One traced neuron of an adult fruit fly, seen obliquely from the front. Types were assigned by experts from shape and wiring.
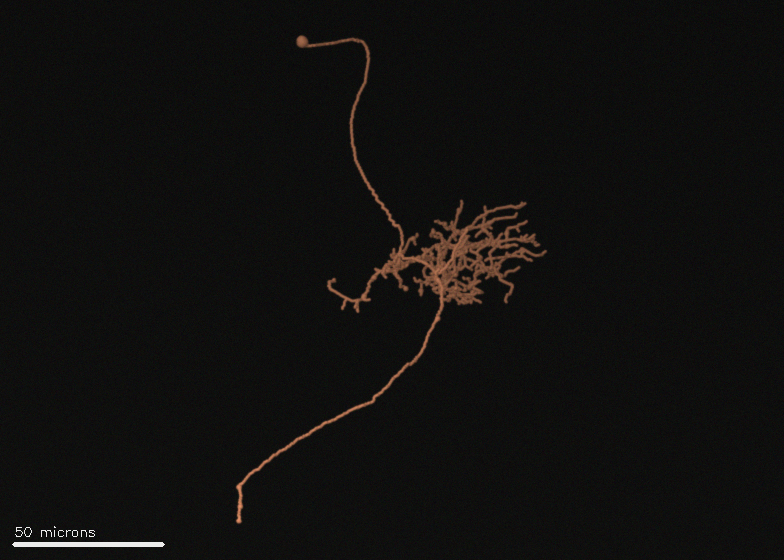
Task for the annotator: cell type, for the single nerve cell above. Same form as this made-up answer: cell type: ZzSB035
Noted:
cell type: IN23B074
